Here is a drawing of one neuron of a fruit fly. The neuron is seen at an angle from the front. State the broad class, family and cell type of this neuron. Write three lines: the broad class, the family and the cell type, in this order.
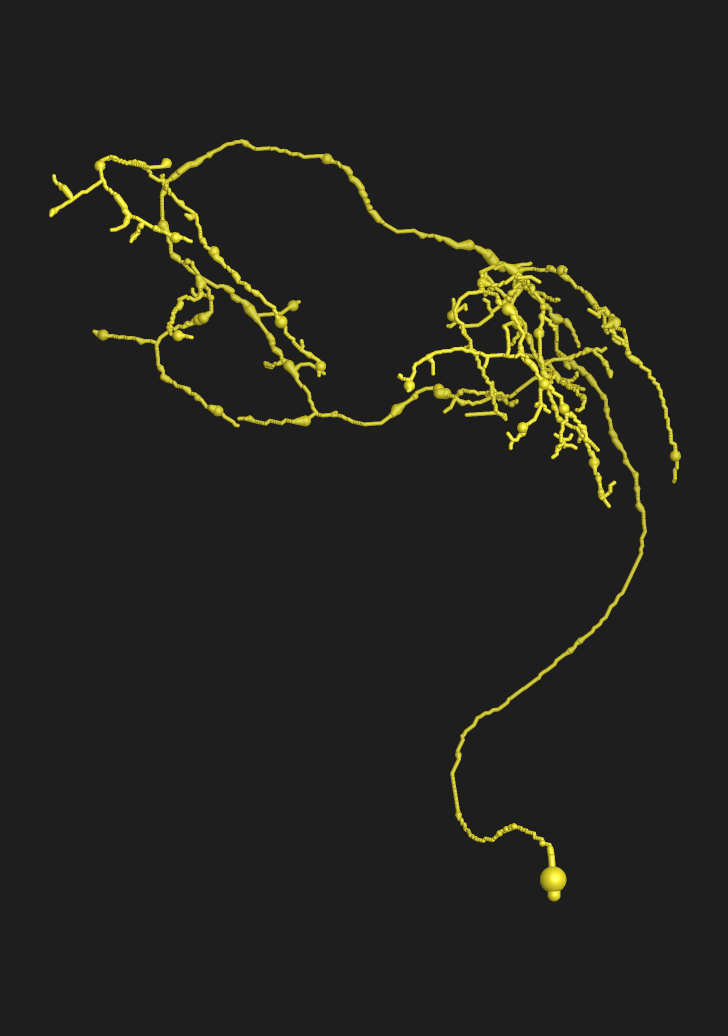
central-brain intrinsic neuron
hemilineage LHa3
CB4084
